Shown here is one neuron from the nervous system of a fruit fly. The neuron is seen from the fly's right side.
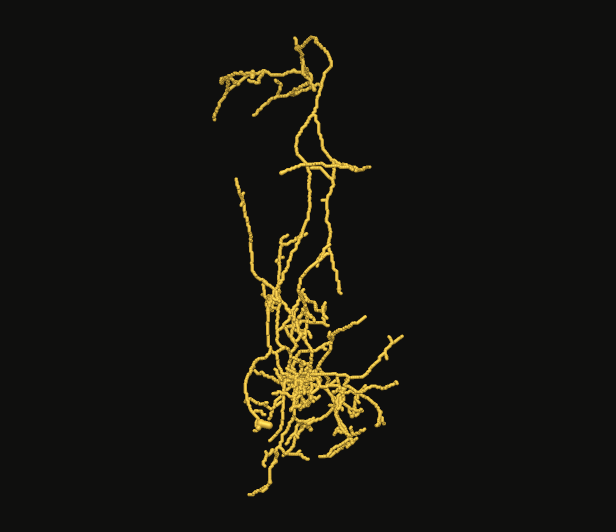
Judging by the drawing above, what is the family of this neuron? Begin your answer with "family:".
family: hemilineage VLPl&p2_lateral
